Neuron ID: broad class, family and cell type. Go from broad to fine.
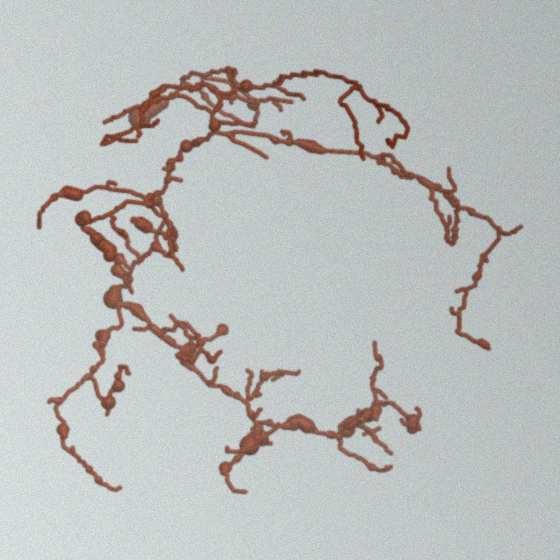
nerve-cord intrinsic neuron; hemilineage 19A; IN19A110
